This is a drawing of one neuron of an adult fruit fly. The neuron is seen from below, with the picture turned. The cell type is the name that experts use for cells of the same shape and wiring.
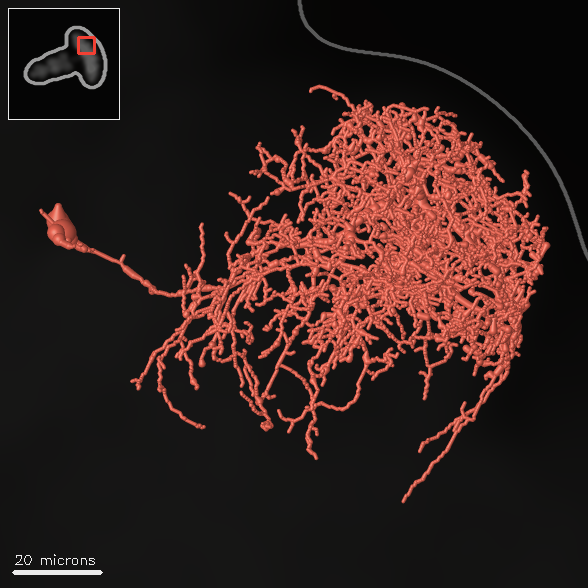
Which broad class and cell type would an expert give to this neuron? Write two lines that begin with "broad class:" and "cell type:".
broad class: central-brain intrinsic neuron
cell type: AVLP085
